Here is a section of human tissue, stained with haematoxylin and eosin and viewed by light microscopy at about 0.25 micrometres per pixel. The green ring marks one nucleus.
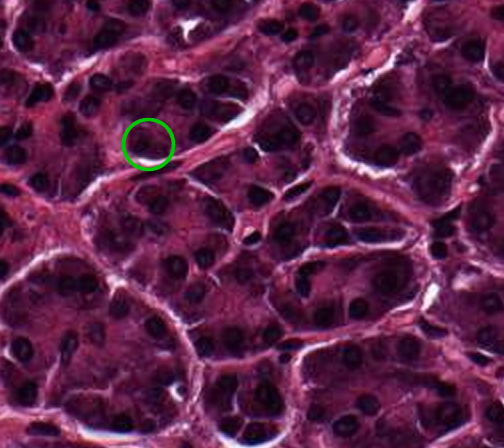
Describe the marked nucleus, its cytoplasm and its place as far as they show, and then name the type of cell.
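The nucleus is round to oval and dark purple, about the same size as the nuclei of the neighbouring cells. The nucleus sits toward the cell's lower edge, close to the band of fibres beneath it rather than toward the centre of the cluster. The cell lies at the edge of a rounded cluster of similar cells, bordered below by a thin band of pale pink fibres with a narrow white cleft along it. This is a pancreatic acinar cell.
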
